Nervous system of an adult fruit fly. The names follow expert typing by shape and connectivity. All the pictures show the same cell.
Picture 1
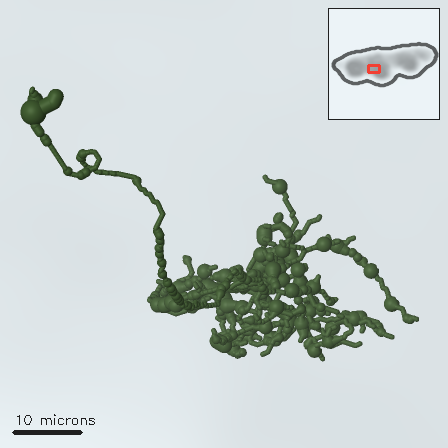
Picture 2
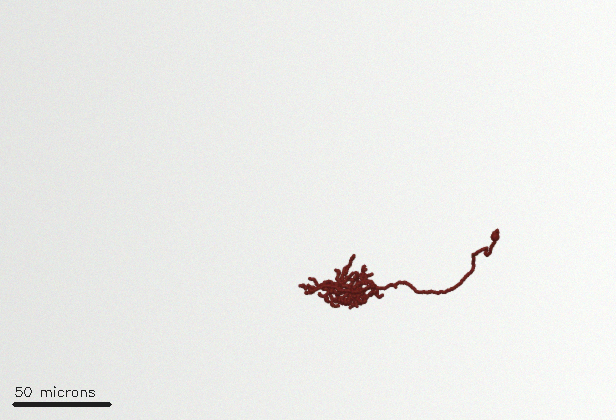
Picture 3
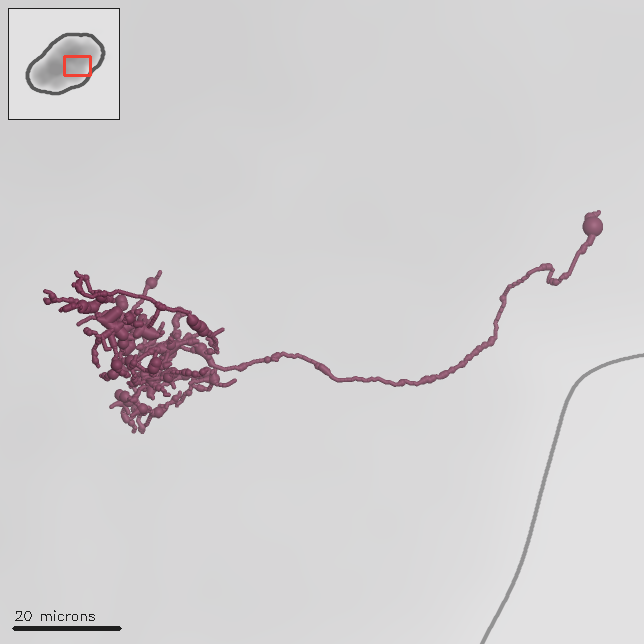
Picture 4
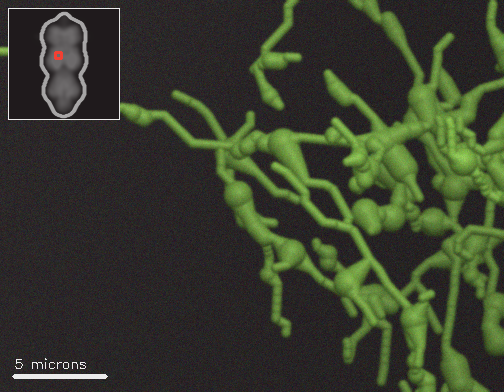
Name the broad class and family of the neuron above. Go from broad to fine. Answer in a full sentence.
A nerve-cord intrinsic neuron of hemilineage 09A.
